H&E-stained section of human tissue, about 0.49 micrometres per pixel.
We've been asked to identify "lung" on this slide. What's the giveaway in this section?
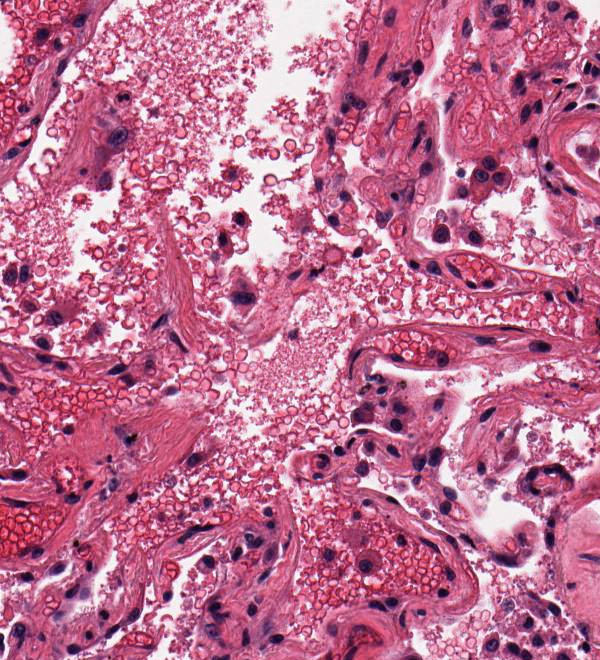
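It's lung, and the part that fits is the septa: thin, branching pink walls run across the field and outline irregular spaces between them.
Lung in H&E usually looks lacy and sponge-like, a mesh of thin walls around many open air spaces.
What sits less well is that these spaces aren't open here, since red blood cells lie in them, with scattered rounded cells, each with a single round dark nucleus, free among them. The septa themselves are pink, wavy fibrous tissue, and the small vessels inside them are tightly packed with red blood cells, for example at the lower left and lower centre.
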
